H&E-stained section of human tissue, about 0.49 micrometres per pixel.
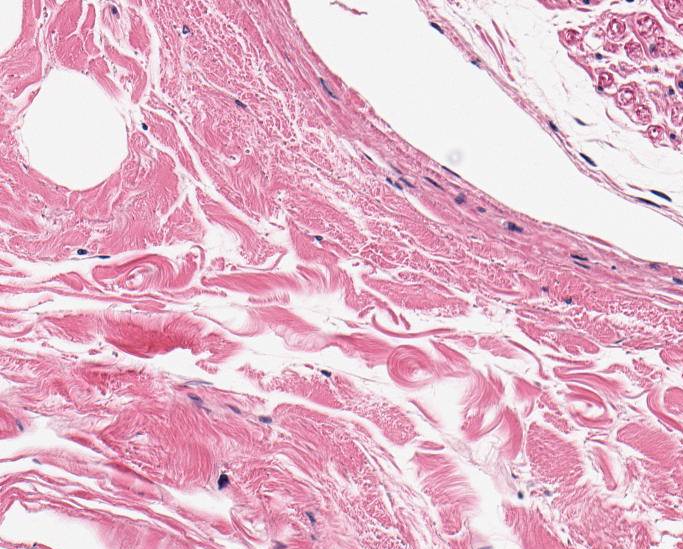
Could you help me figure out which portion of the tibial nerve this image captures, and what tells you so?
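What you are looking at is epineurium. Notice how dense pink-staining fibrous tissue fills most of the field.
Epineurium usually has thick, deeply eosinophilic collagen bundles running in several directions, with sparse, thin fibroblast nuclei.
In the lower half the wavy bundles are partly cut across, giving curled, swirled profiles, and many white clefts split them. The nuclei are sparse, small, dark and mostly elongated.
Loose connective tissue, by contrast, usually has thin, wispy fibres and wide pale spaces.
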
